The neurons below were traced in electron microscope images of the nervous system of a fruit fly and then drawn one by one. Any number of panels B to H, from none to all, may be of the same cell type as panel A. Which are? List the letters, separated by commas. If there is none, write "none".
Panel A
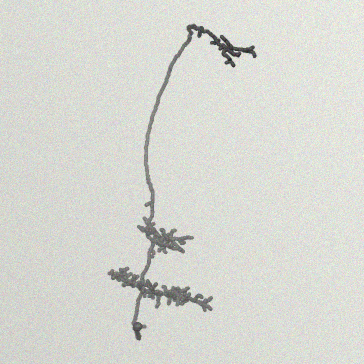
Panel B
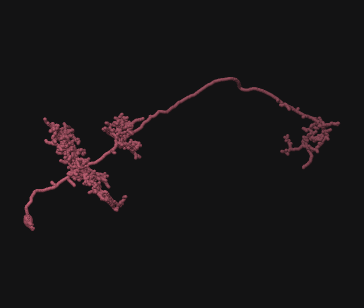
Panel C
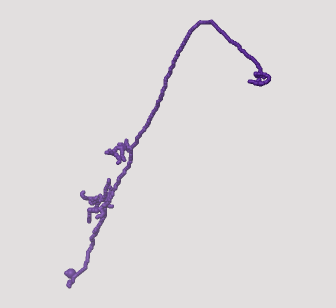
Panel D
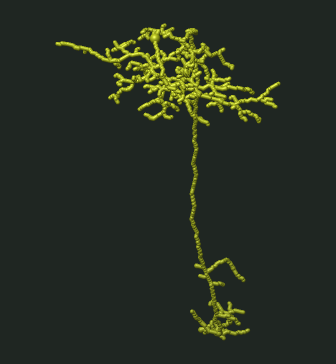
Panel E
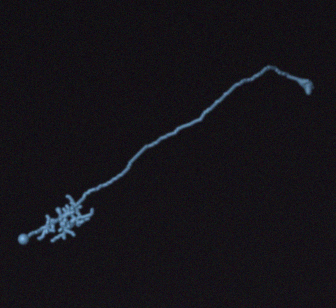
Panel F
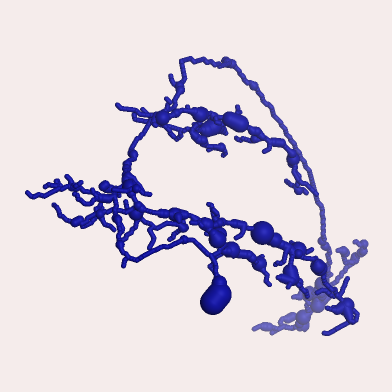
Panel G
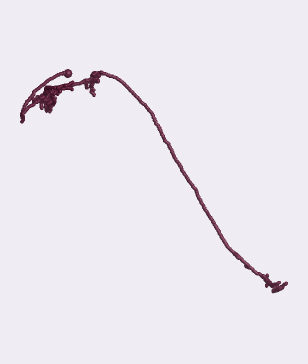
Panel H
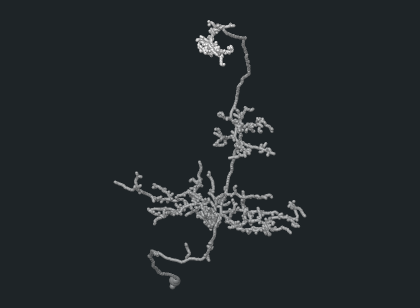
B, D, F, G, H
